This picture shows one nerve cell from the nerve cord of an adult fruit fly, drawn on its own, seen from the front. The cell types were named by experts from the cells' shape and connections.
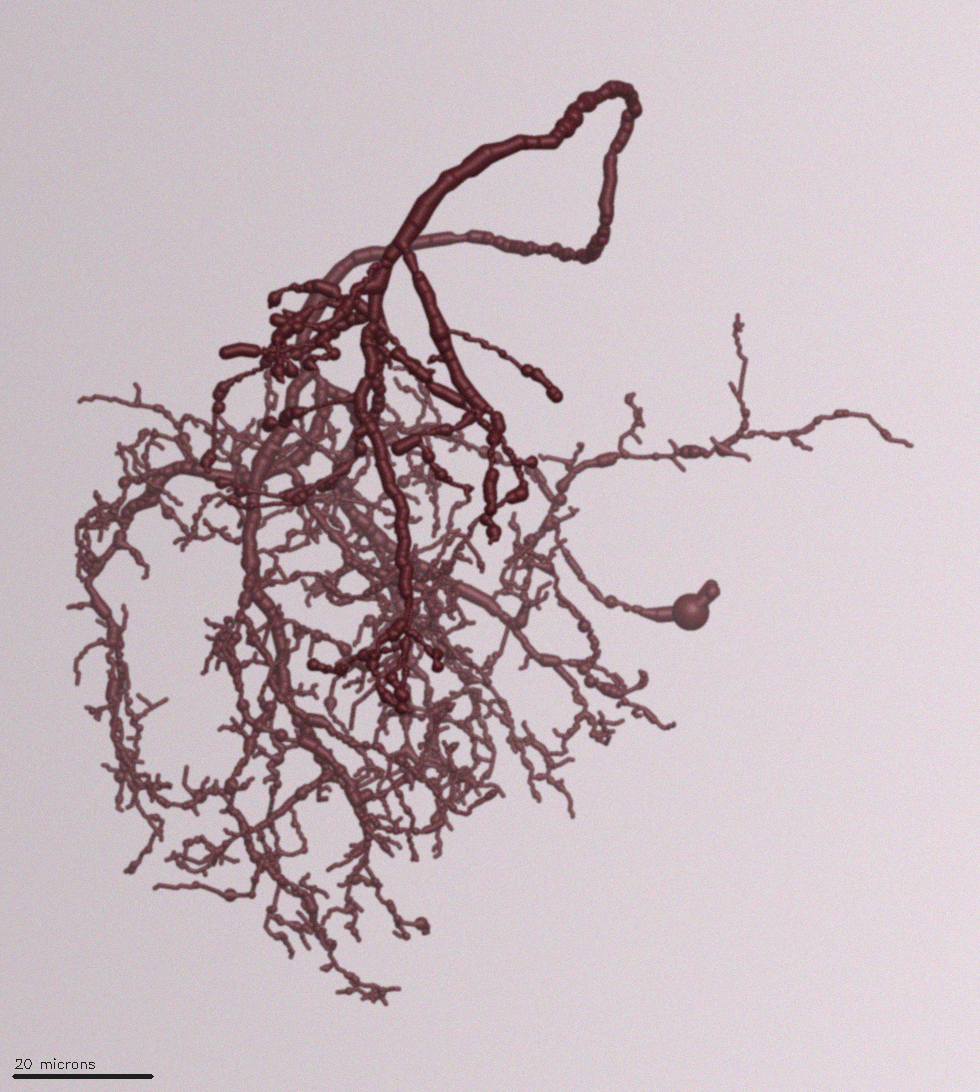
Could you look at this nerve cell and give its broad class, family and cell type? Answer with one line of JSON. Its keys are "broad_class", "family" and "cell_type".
{"broad_class": "nerve-cord intrinsic neuron", "family": "hemilineage 03A", "cell_type": "IN03A005"}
